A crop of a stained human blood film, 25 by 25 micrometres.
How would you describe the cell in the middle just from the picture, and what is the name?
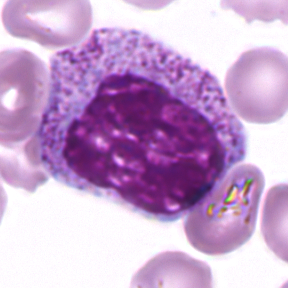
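The rim of cytoplasm looks broader above the nucleus than below it. It is a pale lilac-blue, with many small dark purple granules scattered through it. The chromatin I see is dark purple and coarse, broken by paler streaks. So this is a myelocyte.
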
